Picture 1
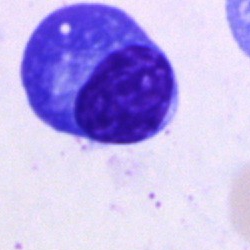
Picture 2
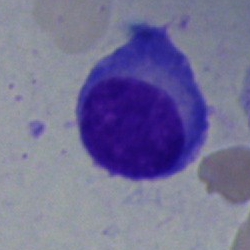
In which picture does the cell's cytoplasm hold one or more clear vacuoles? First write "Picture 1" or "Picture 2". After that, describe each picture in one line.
Picture 1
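What picture 1 shows: One small round clear vacuole sits near the upper left edge of the cytoplasm.
What picture 2 shows: The cytoplasm shows no vacuoles.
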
